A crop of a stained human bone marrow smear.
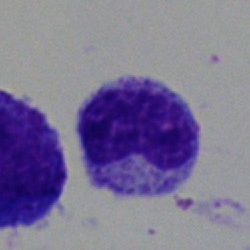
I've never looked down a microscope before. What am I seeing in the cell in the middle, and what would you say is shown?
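The cell has a round outline. Its nucleus occupies the upper part of the cell and bears a notch-like indentation along its lower edge. Beneath the nucleus lies a pale lilac band of cytoplasm. This cell is a metamyelocyte.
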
